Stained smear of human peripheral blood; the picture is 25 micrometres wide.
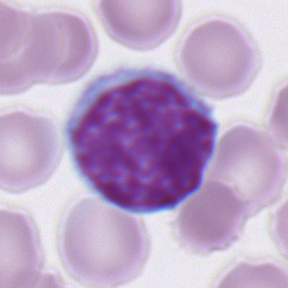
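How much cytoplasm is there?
Only a thin rim, pale blue, and widest along the upper edge of the cell.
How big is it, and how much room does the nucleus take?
The cell is about 13 micrometres across and the nucleus about 12 micrometres, round in outline and filling about 80% of the cell's area.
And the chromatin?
Coarse and clumped, dark purple masses with small paler gaps between them, and no nucleoli to be seen.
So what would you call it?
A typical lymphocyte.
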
